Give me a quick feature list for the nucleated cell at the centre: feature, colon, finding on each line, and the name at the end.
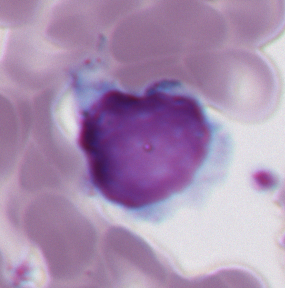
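Nucleus size: fills most of the cell
Nucleus shape: a single unlobed mass
Nucleoli: none distinct
Cell edge: ragged at the upper left
Name: typical lymphocyte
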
